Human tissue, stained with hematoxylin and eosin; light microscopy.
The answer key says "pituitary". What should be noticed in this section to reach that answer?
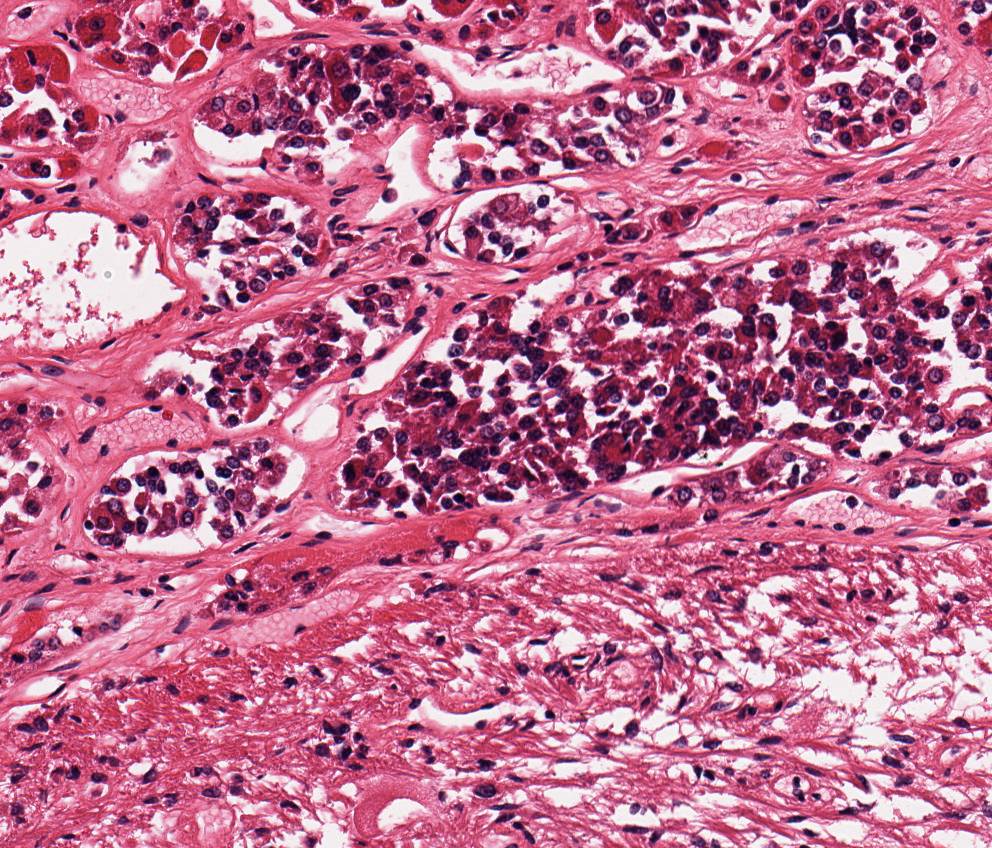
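The upper two thirds of this pituitary section consists of cell nests divided by fibrous septa, and the lower third of loose fibrillary tissue. Within the nests, cytoplasm varies from cell to cell: some cells are deep red, some dark purple and some pale.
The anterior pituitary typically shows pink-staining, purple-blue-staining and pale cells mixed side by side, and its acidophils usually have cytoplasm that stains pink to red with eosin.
That mixture matches the nests, and the deep red cells agree with acidophils. The nests are solid clusters of cells without central lumens.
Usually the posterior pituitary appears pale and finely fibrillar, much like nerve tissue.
The lower band agrees with this: pale pink wavy fibrillary material with scattered oval to elongated nuclei and small clear spaces.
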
